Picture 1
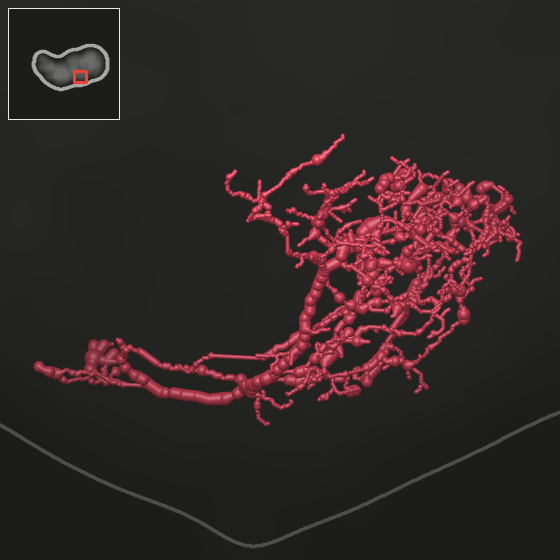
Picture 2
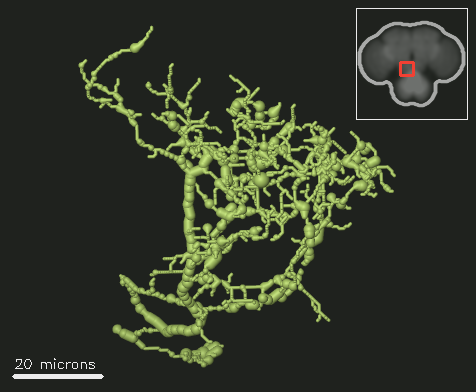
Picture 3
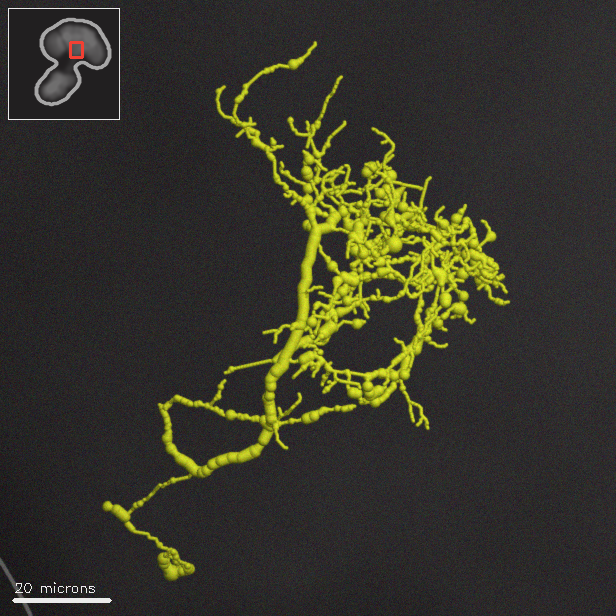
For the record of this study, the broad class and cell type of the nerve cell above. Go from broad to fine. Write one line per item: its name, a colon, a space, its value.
broad class: central-brain intrinsic neuron
cell type: GNG483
